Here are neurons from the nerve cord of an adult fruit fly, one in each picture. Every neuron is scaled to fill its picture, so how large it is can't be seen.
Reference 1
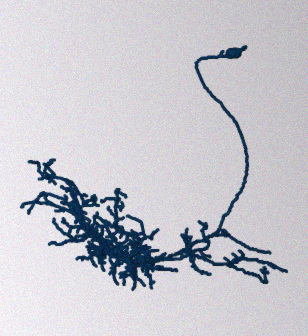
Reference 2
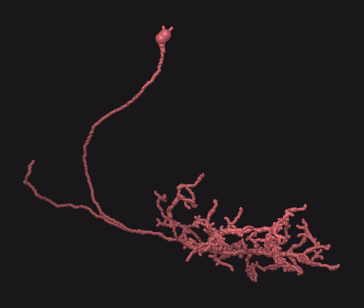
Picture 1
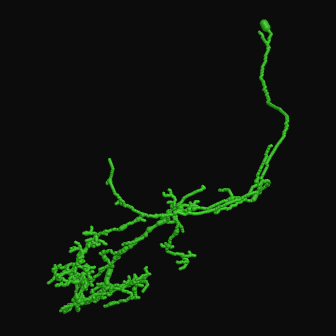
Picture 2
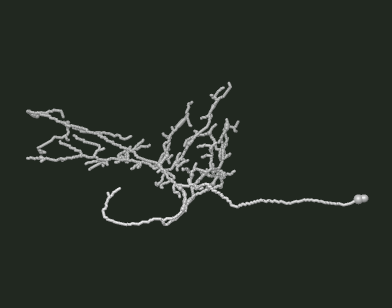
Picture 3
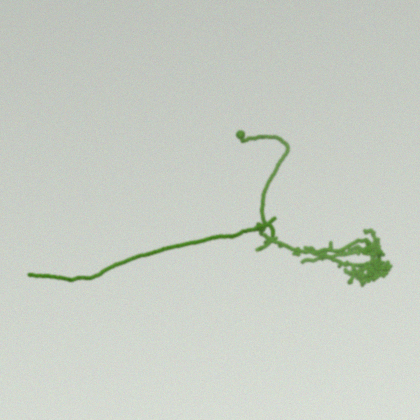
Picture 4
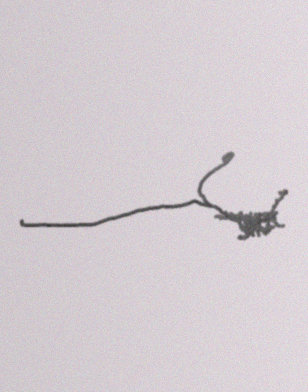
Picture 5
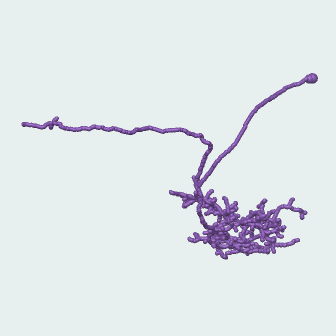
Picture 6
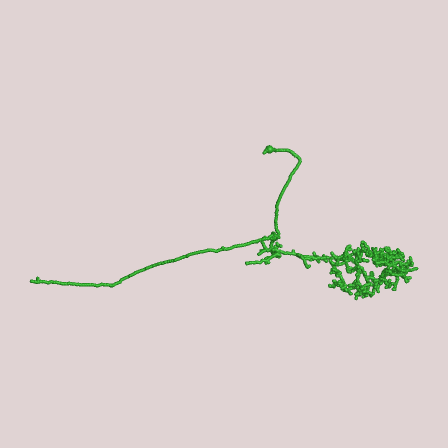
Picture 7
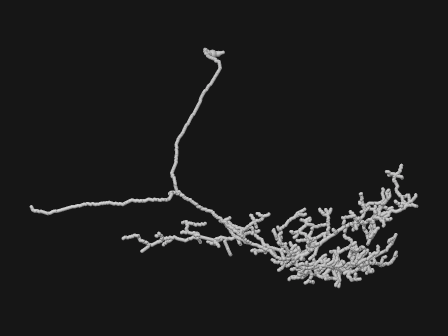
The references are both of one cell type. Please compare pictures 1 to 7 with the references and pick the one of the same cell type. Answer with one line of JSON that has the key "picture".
{"picture": 7}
